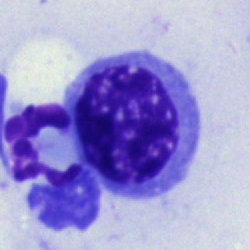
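Erythroblast: the cell in the middle of this stained human bone marrow smear. Its dark purple chromatin is coarsely clumped, with many small pale spots lying between the clumps. The cytoplasmic rim is wider on the right side than on the left, and it shows no visible granules and no vacuoles.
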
